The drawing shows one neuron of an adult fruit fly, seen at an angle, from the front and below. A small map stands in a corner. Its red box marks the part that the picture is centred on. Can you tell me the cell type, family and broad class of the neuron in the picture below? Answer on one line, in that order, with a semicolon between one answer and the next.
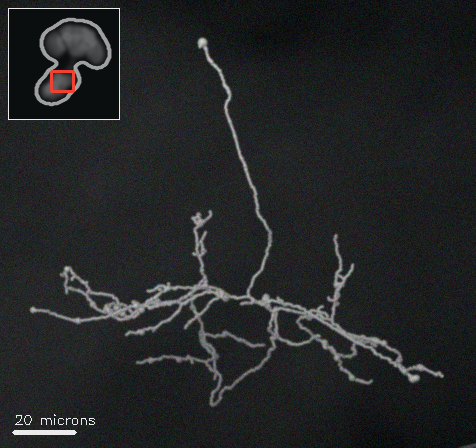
IN09B050; hemilineage 09B; nerve-cord intrinsic neuron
